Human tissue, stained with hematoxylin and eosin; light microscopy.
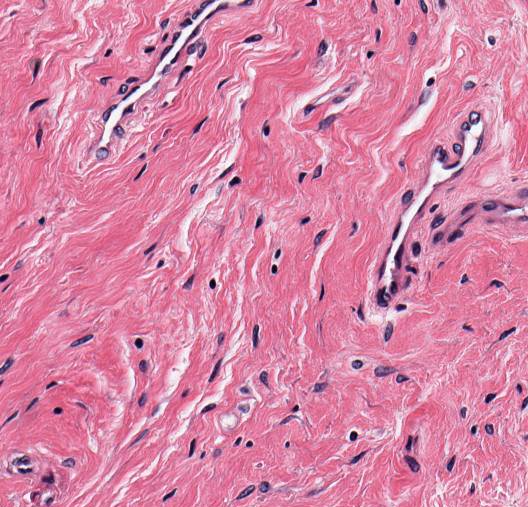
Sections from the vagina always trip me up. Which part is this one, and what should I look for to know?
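Dense connective tissue fills this field. Dense bundles of wavy collagen fibres occupy all of it and stain a strong pink with eosin, while sparse cells lie singly between the bundles, their nuclei small, dark and slender or spindle-shaped.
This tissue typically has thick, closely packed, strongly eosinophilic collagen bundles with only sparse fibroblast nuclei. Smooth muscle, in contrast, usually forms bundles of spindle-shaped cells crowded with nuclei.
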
